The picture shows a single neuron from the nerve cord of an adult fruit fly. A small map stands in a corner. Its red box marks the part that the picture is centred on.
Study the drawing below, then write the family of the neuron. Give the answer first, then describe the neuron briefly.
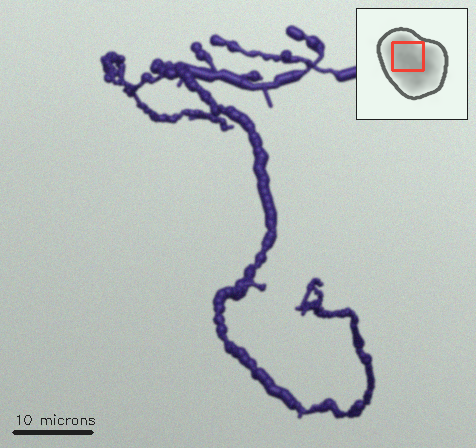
Its family is called class mechanosensory proprioceptive. It is a sensory neuron entering the nerve cord. No cell body is drawn. From top to bottom in the picture it spans about 50 microns.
